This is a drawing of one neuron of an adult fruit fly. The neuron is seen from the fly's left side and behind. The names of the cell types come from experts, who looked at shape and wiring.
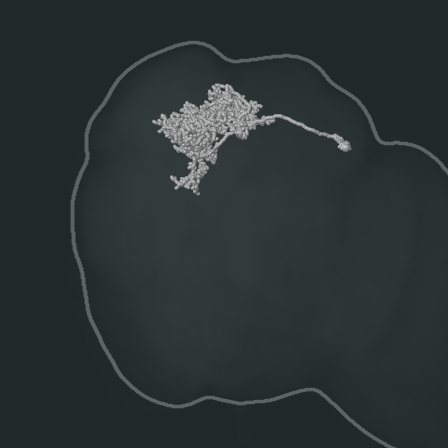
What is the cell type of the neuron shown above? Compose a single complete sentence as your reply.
The cell type designation of this neuron is PPL107.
